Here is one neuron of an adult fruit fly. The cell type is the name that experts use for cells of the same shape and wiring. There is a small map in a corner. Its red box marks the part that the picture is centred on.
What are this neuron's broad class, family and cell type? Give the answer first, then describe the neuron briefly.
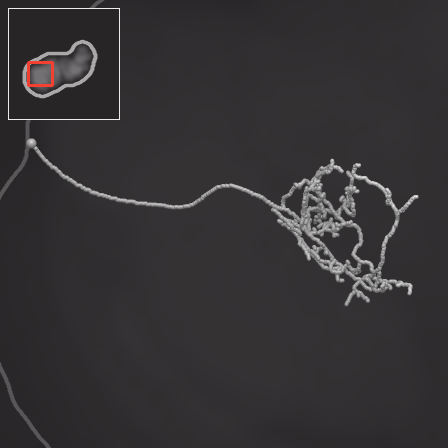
This is a central-brain intrinsic neuron. Its family is hemilineage LHl4_posterior. Its cell type is PLP101. In this view it is wider than it is tall.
